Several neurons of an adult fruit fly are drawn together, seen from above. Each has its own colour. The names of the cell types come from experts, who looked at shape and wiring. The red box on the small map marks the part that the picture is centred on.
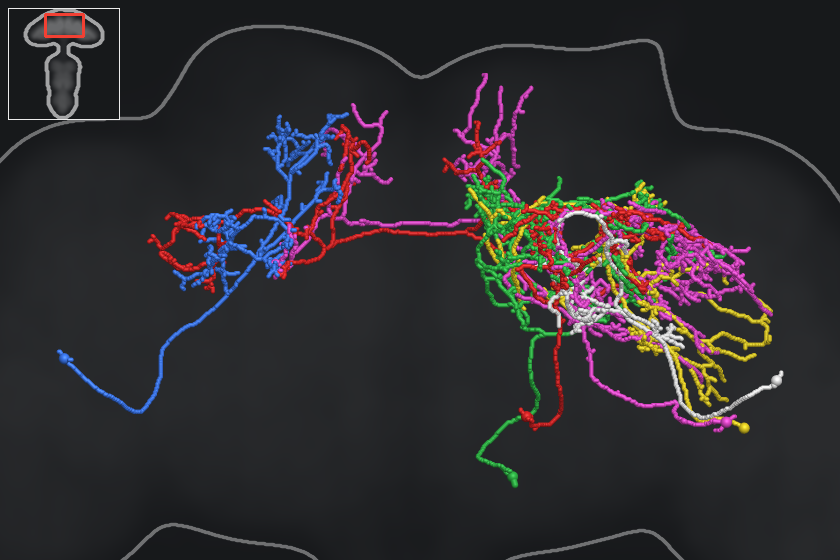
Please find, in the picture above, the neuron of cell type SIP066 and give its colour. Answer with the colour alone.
red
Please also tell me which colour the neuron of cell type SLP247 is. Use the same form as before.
magenta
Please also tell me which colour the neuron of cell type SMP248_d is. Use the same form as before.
yellow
